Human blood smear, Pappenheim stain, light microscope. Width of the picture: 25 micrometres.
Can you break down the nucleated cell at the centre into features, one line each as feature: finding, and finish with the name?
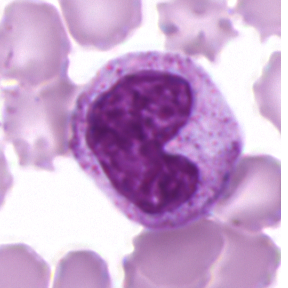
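Nucleus: kidney-shaped, indentation facing right
Chromatin: dark purple, patchily clumped
Cytoplasm: pale pinkish-lilac
Granules: fine, reddish-purple, scattered all through the cytoplasm
Name: metamyelocyte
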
